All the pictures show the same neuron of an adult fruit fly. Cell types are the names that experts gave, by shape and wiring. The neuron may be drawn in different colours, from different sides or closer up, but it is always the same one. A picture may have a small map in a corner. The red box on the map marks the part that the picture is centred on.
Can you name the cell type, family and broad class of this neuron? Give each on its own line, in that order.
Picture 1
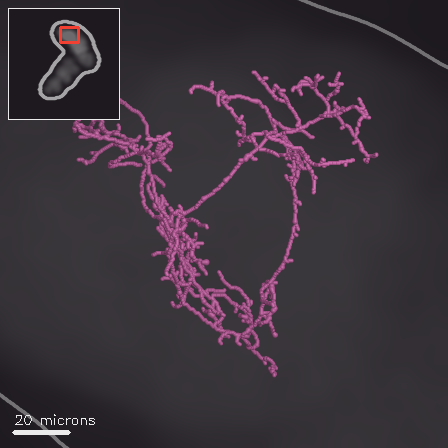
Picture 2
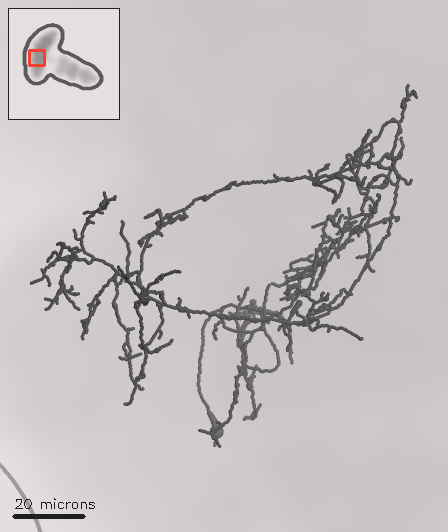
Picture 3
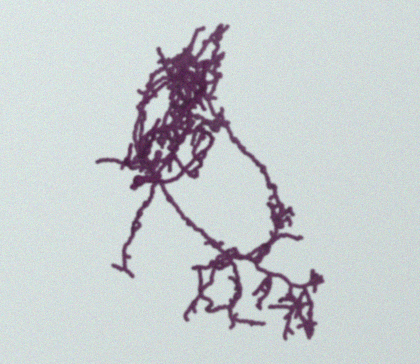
AVLP047
hemilineage VLPd1
central-brain intrinsic neuron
